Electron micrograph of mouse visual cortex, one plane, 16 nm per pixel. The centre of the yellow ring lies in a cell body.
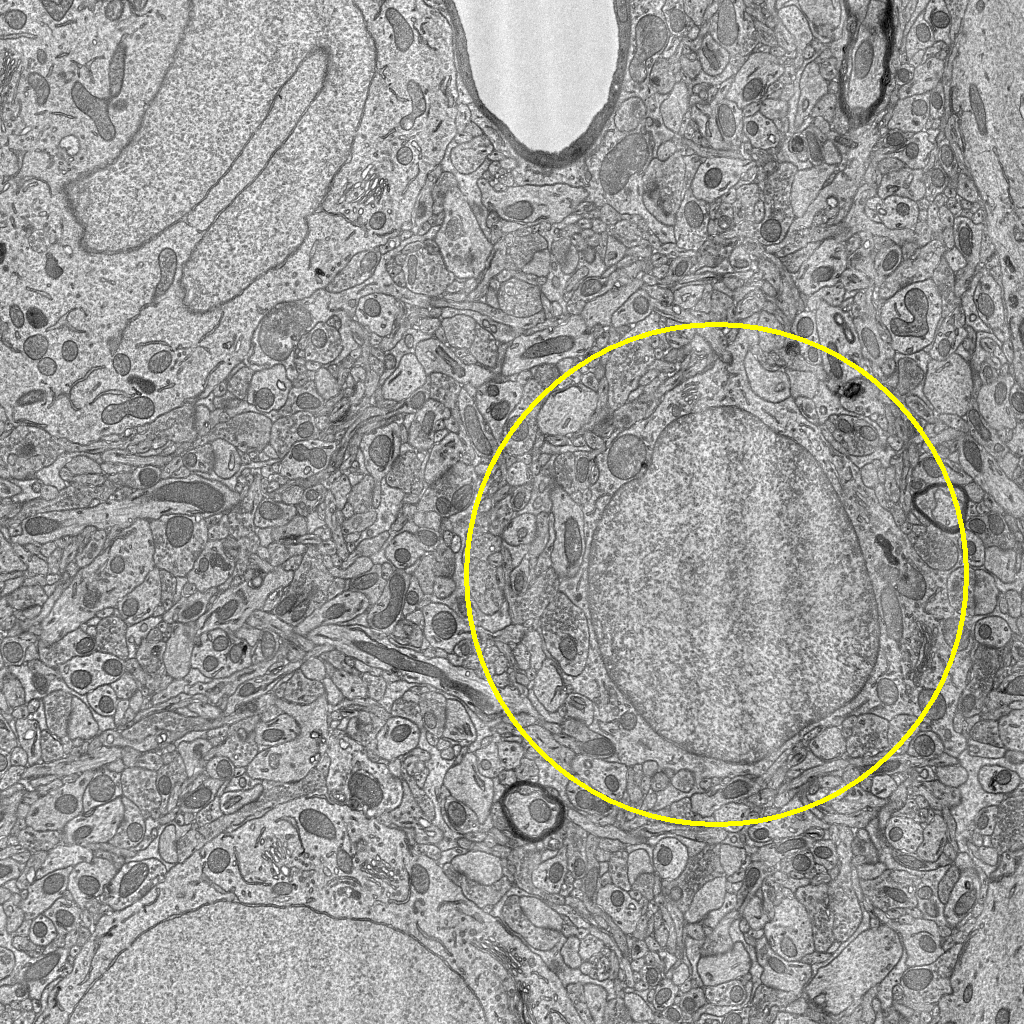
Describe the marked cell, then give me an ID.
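To go item by item: the nucleus is a large oval, elongated from top to bottom. Its whole outline lies inside the ring. The envelope is smooth, lacking deep infoldings. No distinct nucleolus can be seen. The marked cell is an astrocyte.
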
